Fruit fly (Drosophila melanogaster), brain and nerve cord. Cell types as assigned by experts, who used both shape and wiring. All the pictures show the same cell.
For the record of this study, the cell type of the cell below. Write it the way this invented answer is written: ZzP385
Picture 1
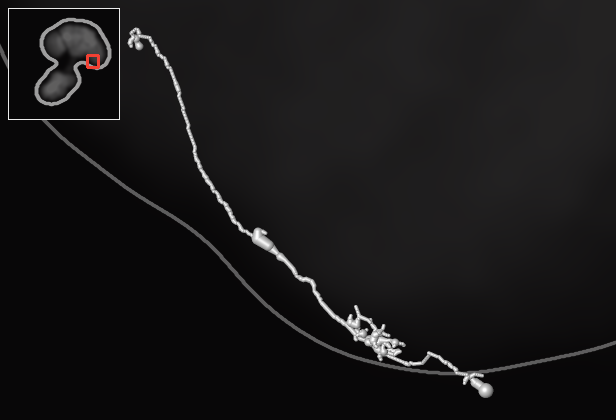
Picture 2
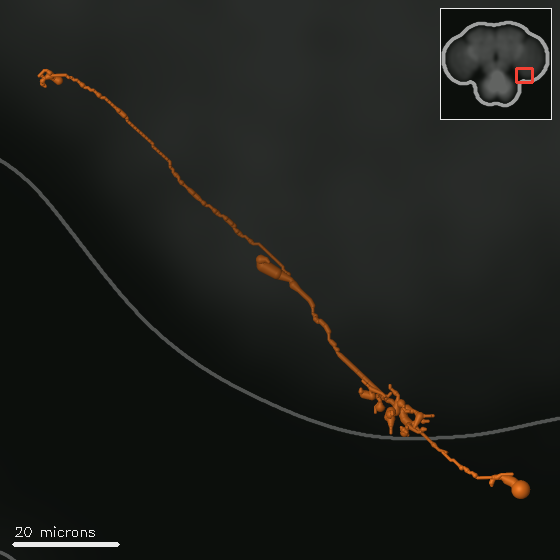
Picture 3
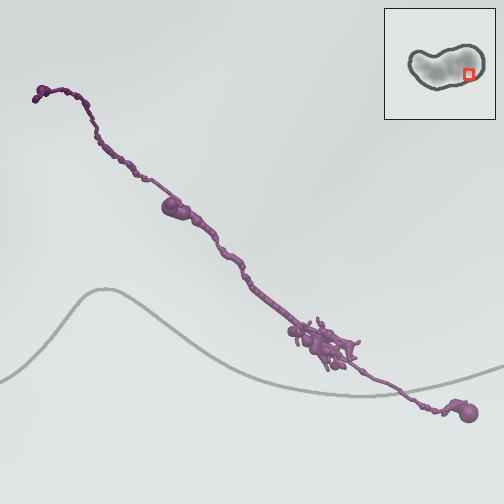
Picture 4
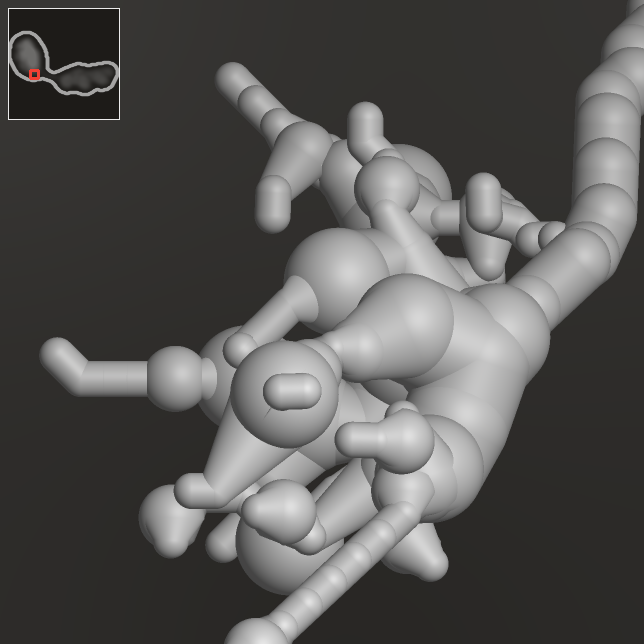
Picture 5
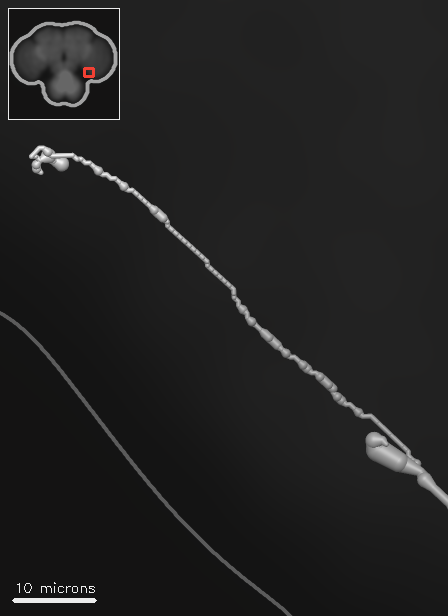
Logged: Tm1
